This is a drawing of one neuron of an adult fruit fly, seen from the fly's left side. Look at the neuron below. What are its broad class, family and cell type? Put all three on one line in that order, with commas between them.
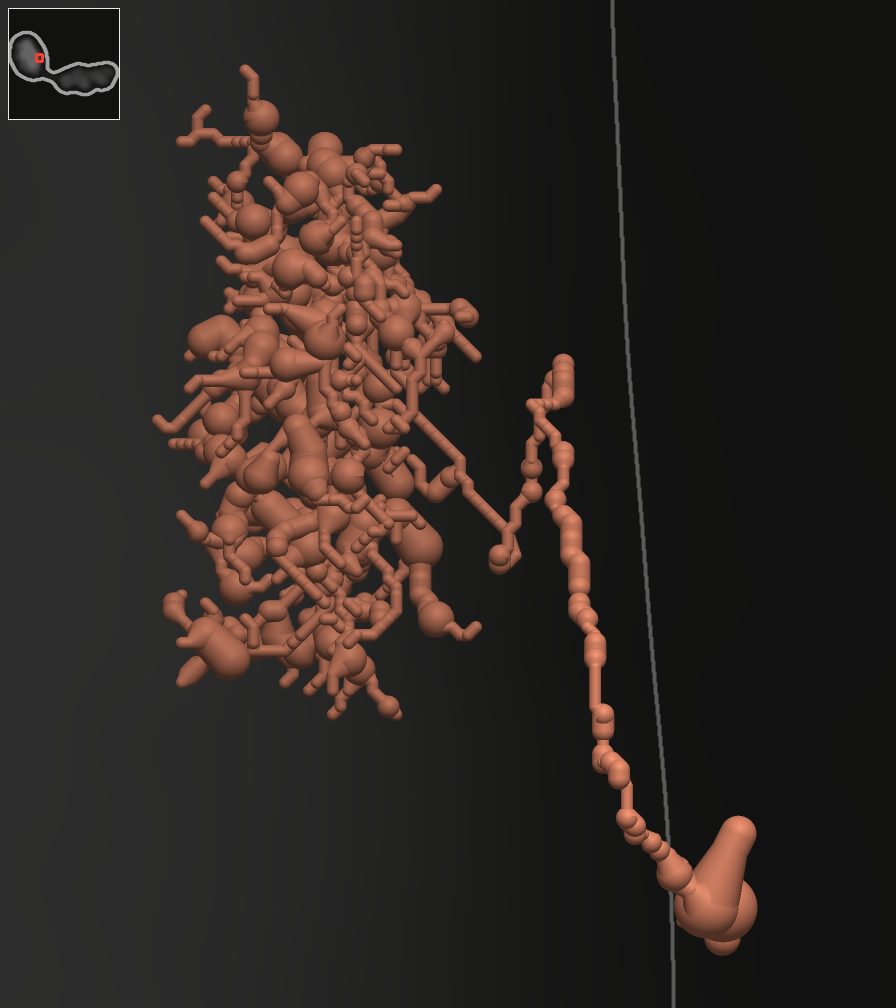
optic-lobe intrinsic neuron, LPi, LPi43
